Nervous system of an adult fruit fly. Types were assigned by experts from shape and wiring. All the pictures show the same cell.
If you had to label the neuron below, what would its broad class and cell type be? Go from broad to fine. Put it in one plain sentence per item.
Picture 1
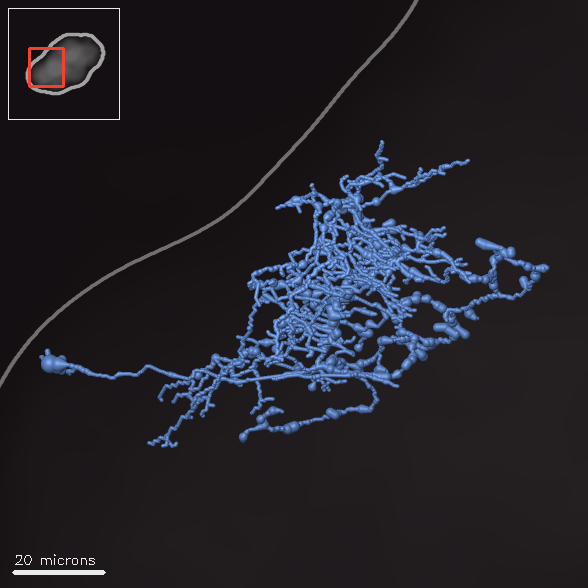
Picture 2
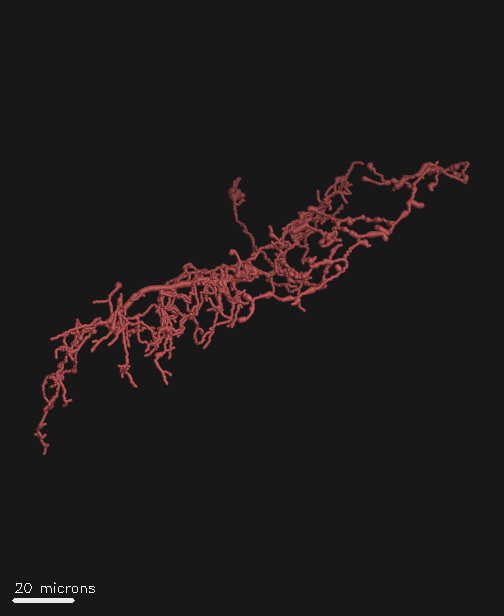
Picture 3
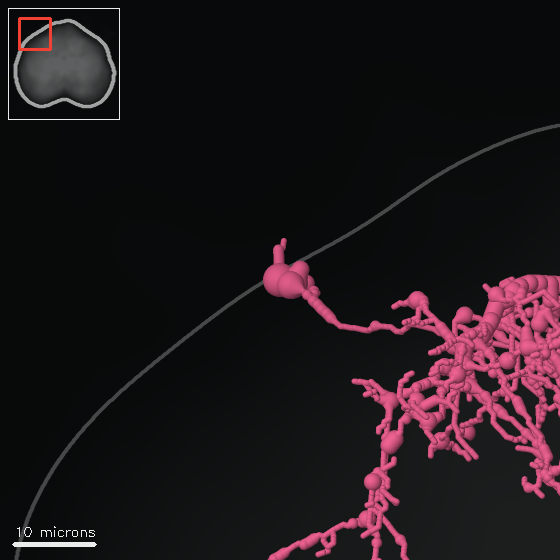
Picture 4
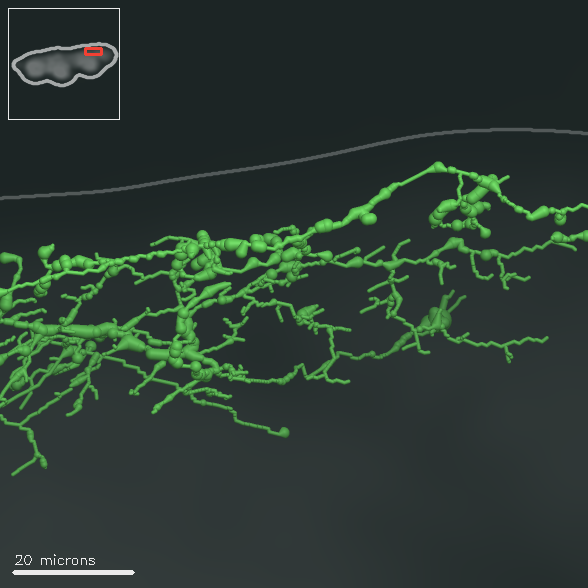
A nerve-cord intrinsic neuron, type INXXX199.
